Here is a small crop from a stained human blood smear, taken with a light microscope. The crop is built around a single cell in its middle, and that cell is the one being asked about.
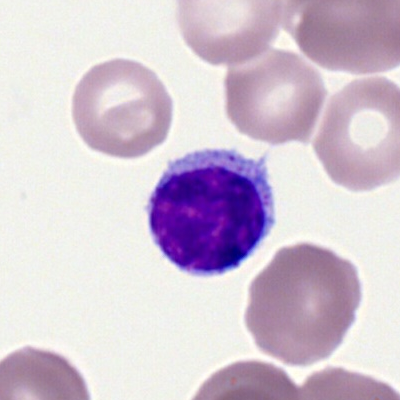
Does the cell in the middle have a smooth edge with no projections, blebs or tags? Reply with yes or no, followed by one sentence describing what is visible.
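No. The cell is roughly round with a frayed, irregular edge.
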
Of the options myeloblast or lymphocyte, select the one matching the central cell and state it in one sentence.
The cell of interest, in the center, is a lymphocyte.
